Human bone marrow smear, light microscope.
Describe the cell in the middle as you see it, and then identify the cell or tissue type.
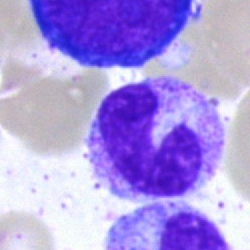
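Start with the nucleus: it is deeply indented and curves round into a C shape. Its chromatin is condensed and stains dark purple. Now look at the cytoplasm, which is a pale lilac-pink rather than blue, with fine purple granules scattered all through it. So the cell in front of you is a band neutrophil.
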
